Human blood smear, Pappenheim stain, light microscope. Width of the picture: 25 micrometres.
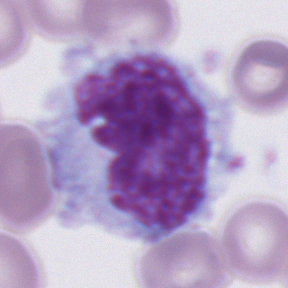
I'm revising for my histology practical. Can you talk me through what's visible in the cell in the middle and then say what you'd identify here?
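Irregular, folded nucleus with a deep notch on its left side; about 15 by 11 micrometres. Cytoplasm pale greyish blue, widest left of the nucleus. Cell border ragged, small frayed tags around the edge. Monocyte.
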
